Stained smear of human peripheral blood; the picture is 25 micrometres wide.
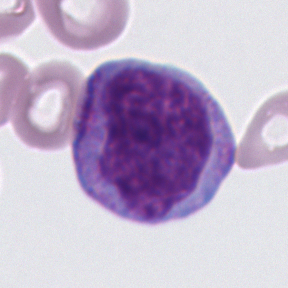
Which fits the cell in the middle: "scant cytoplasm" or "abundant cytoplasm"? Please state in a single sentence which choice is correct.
Its nucleus occupies most of the cell.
